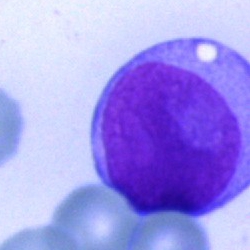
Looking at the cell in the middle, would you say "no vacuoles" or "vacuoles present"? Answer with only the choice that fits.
Vacuoles present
